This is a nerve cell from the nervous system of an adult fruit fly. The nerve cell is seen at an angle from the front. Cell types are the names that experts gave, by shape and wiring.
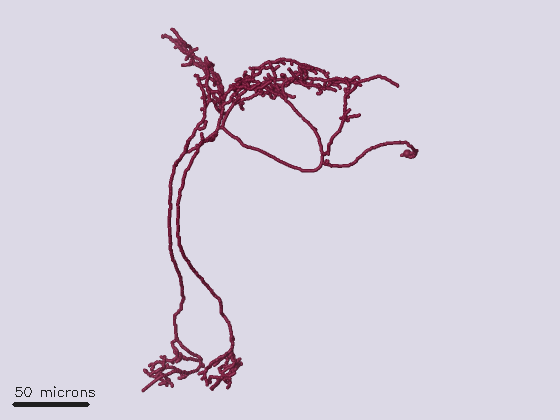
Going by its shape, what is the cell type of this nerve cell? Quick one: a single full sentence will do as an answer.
By cell type, this nerve cell is classified as SMP582.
